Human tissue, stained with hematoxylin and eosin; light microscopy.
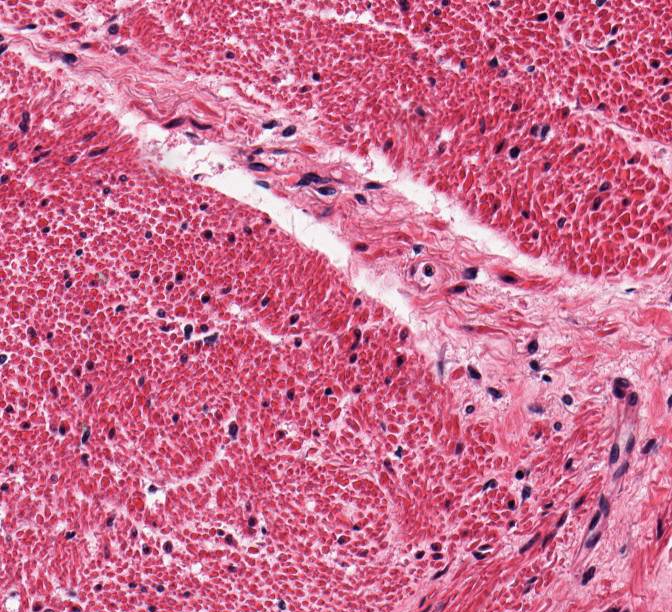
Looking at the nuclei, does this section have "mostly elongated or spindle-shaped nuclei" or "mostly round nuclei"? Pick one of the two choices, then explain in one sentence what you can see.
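Mostly round nuclei. Nuclei in the cross-sectioned muscle are small, round, dark and scattered singly among the cell profiles.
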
